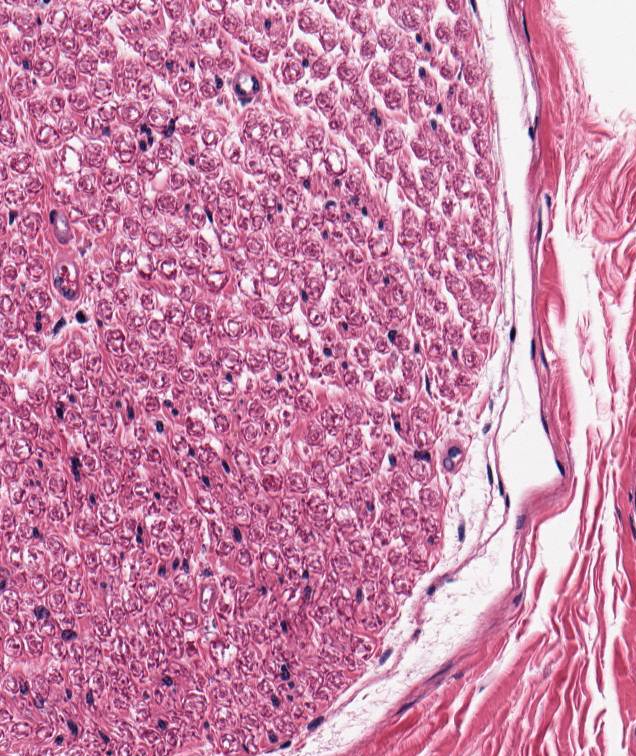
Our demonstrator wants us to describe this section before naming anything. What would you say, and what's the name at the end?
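Large rounded bundle occupies left two-thirds of field; its curved border runs down the right side. Contents: closely packed small round ring-like profiles, as if fibres cut across. Small dark blue oval to elongated nuclei scattered singly between profiles throughout. Bounded on right by thin layer of flattened cells with slender elongated dark nuclei. Identification: tibial nerve.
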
